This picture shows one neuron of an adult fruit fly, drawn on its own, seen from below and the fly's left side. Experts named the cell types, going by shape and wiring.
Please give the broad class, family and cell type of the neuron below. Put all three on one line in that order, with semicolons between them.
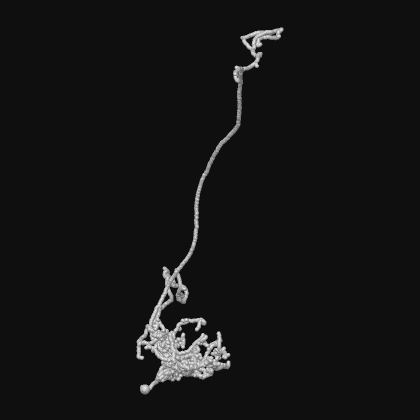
central-brain intrinsic neuron; hemilineage VLPl&p2_lateral; AVLP139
